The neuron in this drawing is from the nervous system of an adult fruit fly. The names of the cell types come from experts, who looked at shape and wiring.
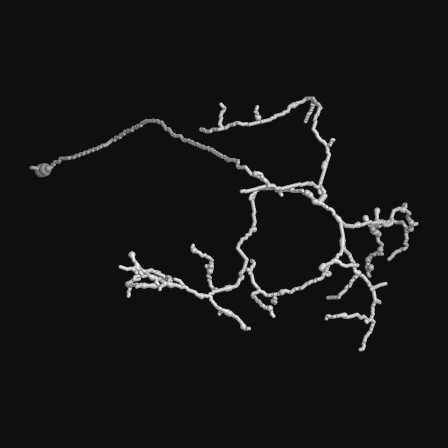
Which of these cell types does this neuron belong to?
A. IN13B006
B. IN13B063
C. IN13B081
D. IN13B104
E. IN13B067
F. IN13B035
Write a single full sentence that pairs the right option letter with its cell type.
The cell type that the neuron has is IN13B081, option C.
